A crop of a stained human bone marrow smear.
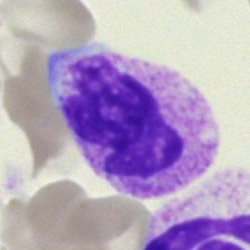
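Segmented neutrophil, the middle cell of this bone marrow smear. First, the outline: a smooth oval, narrower at the upper left. Second, an elongated nucleus running diagonally from upper left to lower right. Third, dark purple, coarsely clumped chromatin with paler patches between clumps. Finally, a small pale blue rim of cytoplasm at the upper left edge.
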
